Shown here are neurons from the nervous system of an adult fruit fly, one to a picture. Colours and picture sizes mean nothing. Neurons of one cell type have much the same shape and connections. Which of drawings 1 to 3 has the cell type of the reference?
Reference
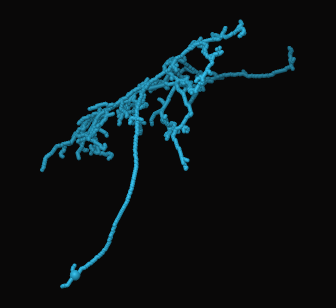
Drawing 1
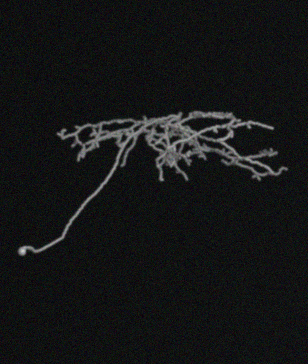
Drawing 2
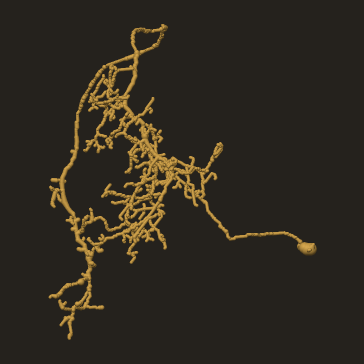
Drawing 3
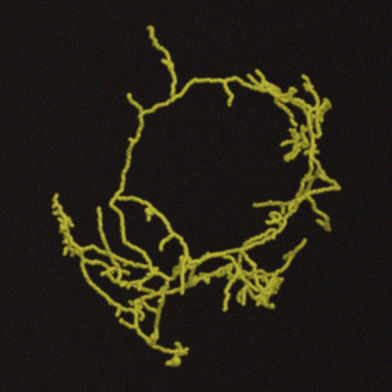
1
